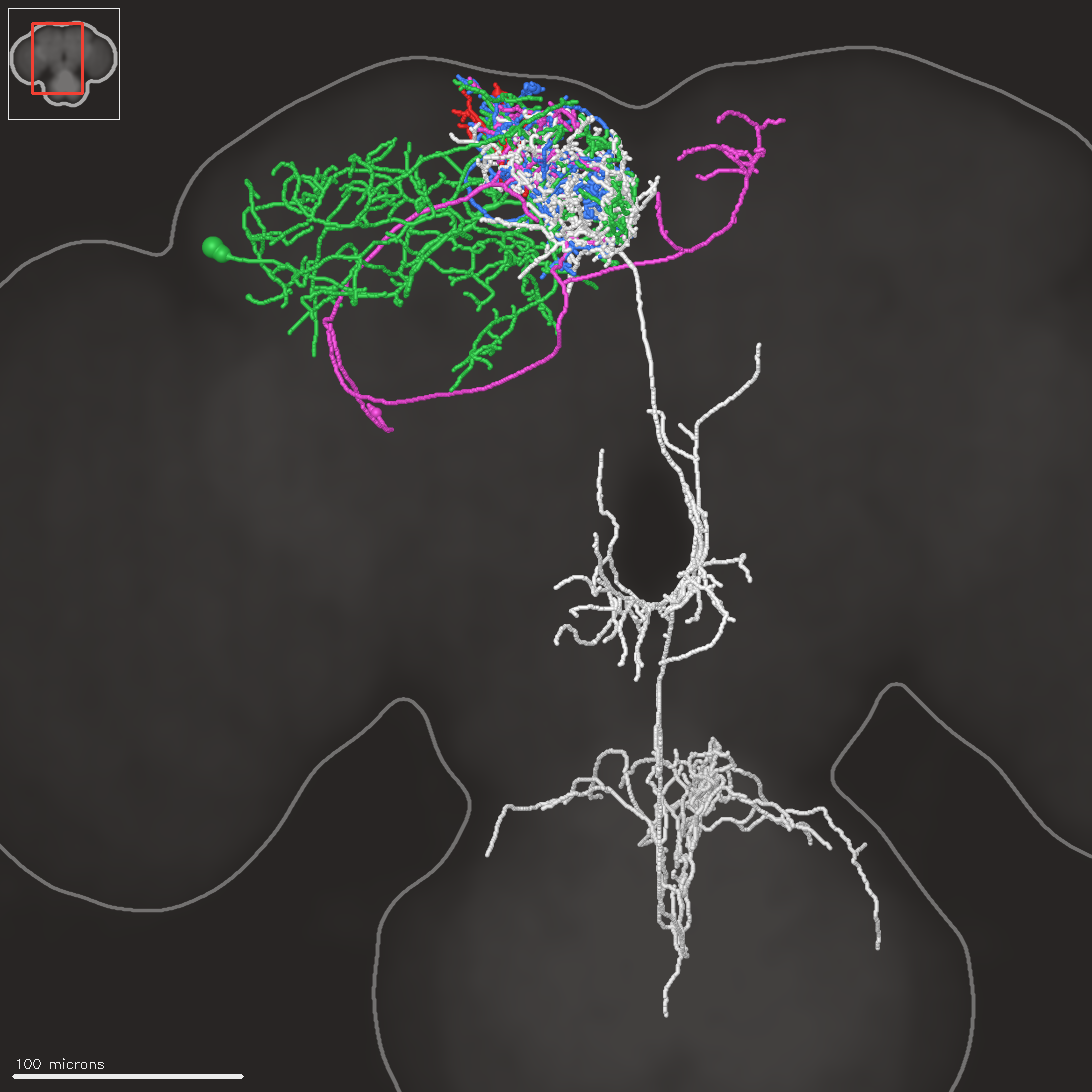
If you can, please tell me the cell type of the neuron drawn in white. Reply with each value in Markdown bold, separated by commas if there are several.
**DNp48**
